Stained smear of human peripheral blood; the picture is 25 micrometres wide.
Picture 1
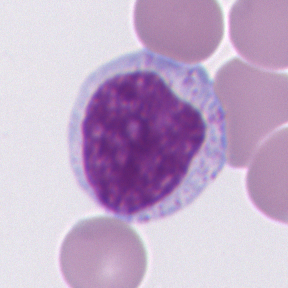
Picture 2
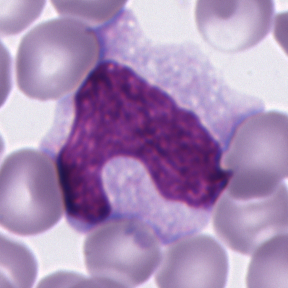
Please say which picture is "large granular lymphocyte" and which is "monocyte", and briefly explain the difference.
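The large granular lymphocyte is in picture 1; the monocyte is in picture 2. Start with the outline: the large granular lymphocyte is round and smooth, while the monocyte's outline is irregular, with angular corners instead of a smooth curve. Next, the nucleus: in picture 1 it is roundish, with a shallow notch in its upper right edge, measures about 13 by 11 micrometres and fills about 60% of the cell's area, the whole cell being about 15 micrometres across. In picture 2 the nucleus is horseshoe-shaped, with its notch opening downward, and no nucleoli can be seen.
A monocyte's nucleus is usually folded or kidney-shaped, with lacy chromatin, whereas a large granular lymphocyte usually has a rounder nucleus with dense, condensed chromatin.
Then the cytoplasm: the large granular lymphocyte has pale blue cytoplasm holding a scattering of small purple-red granules and no vacuoles.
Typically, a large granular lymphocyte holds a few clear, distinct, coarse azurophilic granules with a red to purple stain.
The monocyte's cytoplasm is abundant and pale greyish-lilac, and holds only fine, faint, dust-like granules.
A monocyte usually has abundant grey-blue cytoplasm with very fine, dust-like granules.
Finally, red cells touch the large granular lymphocyte on its right side and at its bottom.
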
